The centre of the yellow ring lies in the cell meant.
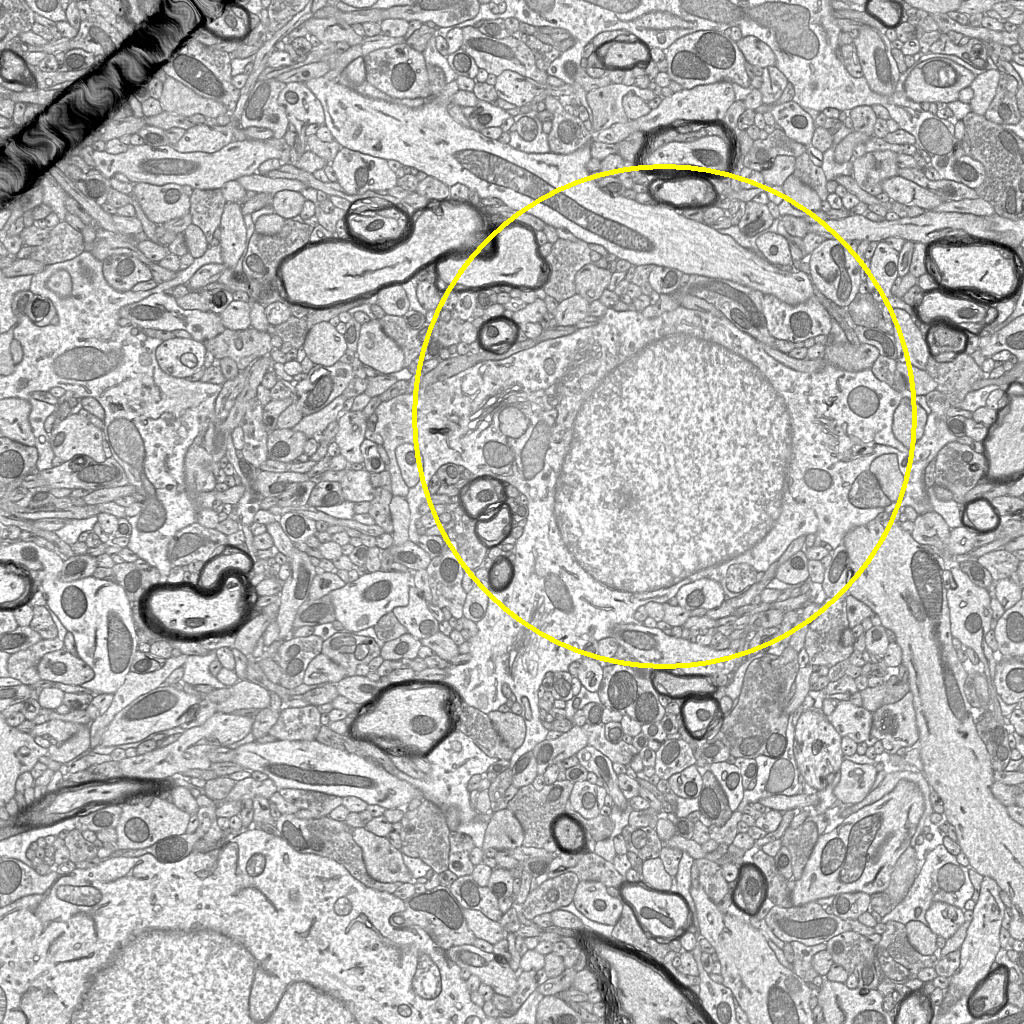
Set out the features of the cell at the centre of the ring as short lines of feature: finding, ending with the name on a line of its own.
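Nucleus: large, roundish, smooth outline without deep folds
Extent: whole nuclear outline within the ring
Chromatin: pale, finely speckled throughout, no thick dark band along the envelope
Mitochondria: only a few, scattered and oval, in the surrounding cytoplasm
Name: astrocyte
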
